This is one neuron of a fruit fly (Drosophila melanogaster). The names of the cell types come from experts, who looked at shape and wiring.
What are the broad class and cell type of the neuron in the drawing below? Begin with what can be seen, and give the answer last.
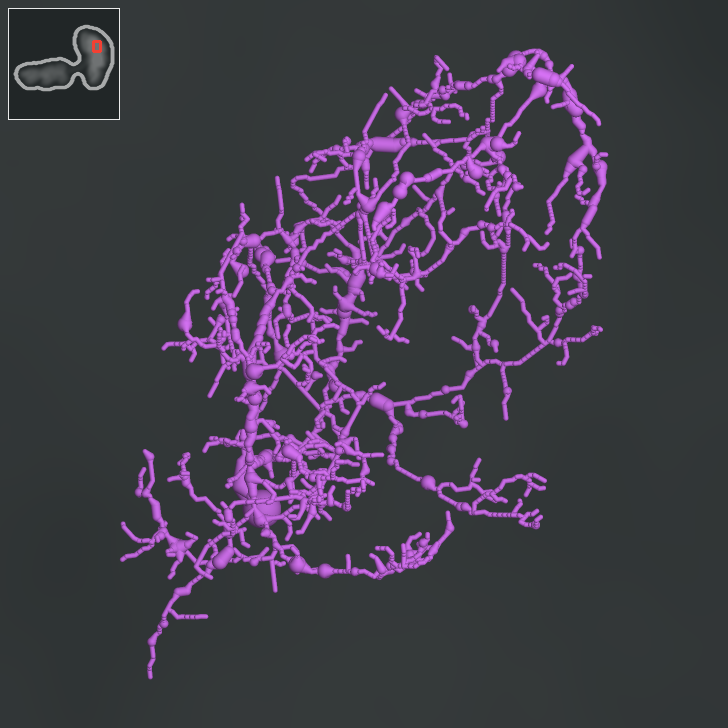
It is in the brain and does not reach the nerve cord. More than a hundred branch ends can be seen. Its broad class is central-brain intrinsic neuron. Its cell type is CB1809.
